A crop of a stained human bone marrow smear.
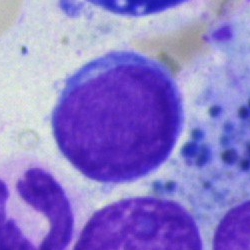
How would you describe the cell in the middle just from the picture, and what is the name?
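Its outline is round and smooth. The chromatin is fine and evenly distributed, without coarse clumps. The rim of cytoplasm is at its widest at the upper left. No granules are present in the cytoplasm. This cell is a blast.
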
